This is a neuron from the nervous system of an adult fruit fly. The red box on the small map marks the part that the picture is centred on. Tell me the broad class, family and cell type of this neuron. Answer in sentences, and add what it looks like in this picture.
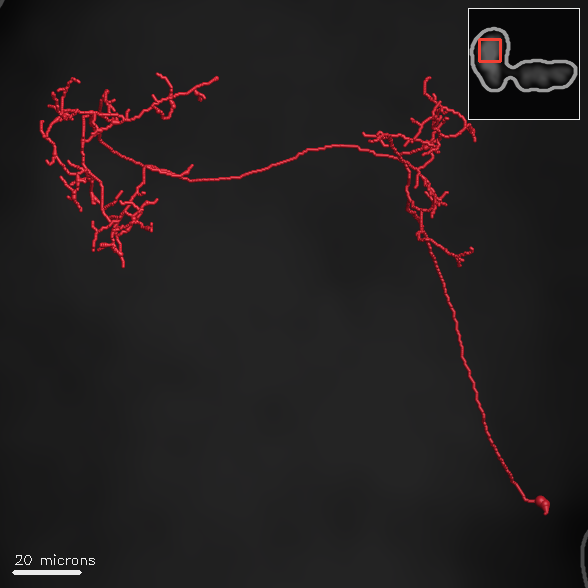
Its broad class is central-brain intrinsic neuron. The family is hemilineage DM6_posterior. It is of cell type AVLP580. The cell body can be seen at the lower right of the picture. By the scale bar it is about 160 microns wide in this view. Dozens of branch ends can be seen.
